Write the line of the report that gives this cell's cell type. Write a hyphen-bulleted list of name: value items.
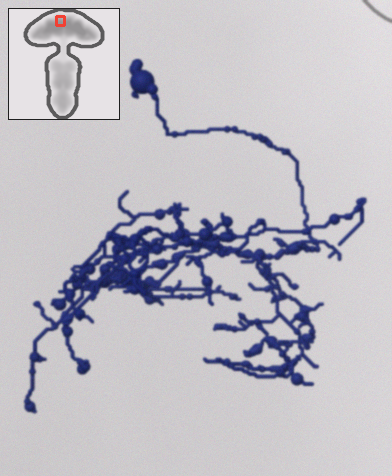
- cell type: GNG441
